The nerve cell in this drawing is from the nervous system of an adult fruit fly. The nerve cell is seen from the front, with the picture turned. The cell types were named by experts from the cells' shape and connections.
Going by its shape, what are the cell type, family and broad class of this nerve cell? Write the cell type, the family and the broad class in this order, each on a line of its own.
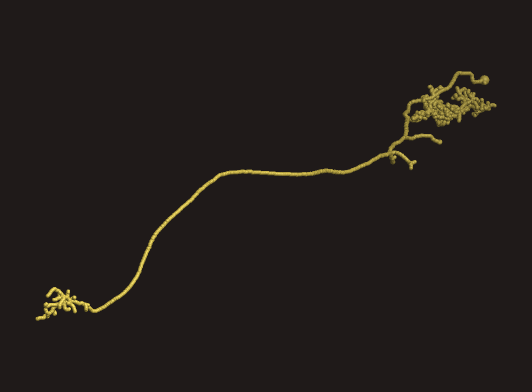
AN10B027
hemilineage 10B
ascending neuron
